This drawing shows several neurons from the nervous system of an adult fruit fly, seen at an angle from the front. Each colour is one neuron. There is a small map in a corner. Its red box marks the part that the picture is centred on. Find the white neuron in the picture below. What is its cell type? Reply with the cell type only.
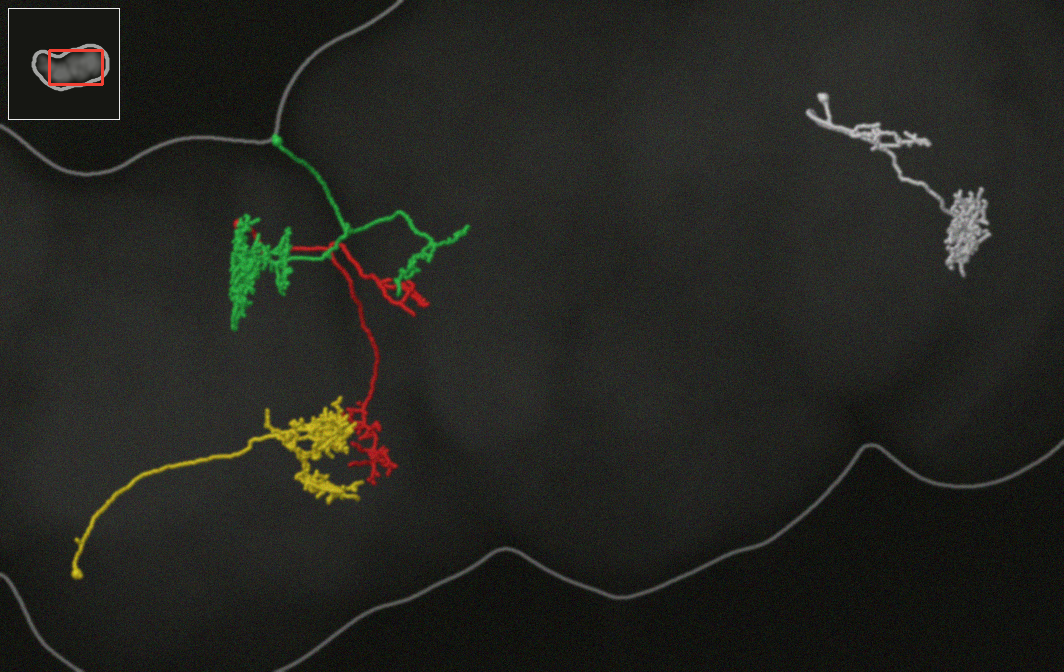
LC21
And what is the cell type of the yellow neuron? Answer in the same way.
Tm24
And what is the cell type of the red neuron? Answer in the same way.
LC18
